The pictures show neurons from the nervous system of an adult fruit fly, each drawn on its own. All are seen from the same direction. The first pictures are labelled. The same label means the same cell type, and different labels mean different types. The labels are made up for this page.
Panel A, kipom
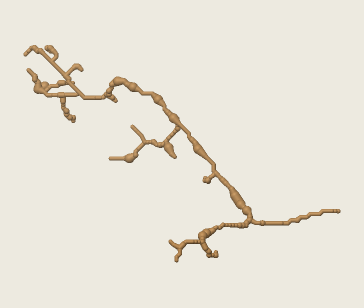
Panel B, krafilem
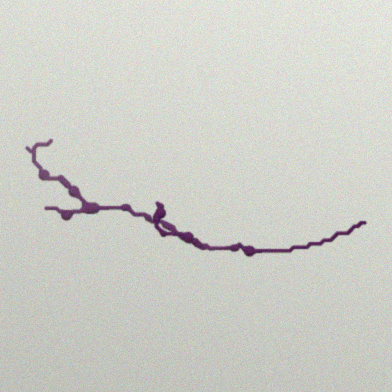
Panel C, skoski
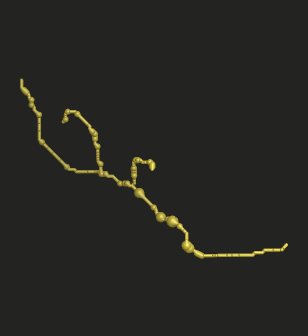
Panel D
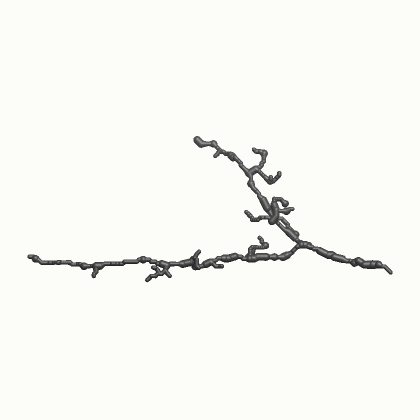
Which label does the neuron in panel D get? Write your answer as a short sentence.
It belongs to kipom.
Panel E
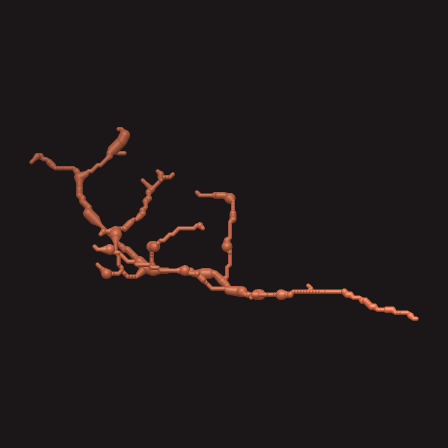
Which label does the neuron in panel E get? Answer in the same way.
It belongs to krafilem.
